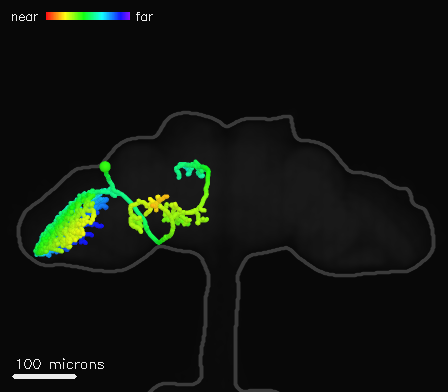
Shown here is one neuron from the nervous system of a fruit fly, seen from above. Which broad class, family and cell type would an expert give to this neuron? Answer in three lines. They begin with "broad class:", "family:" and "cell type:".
broad class: visual projection neuron
family: MeVP
cell type: MeVP49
